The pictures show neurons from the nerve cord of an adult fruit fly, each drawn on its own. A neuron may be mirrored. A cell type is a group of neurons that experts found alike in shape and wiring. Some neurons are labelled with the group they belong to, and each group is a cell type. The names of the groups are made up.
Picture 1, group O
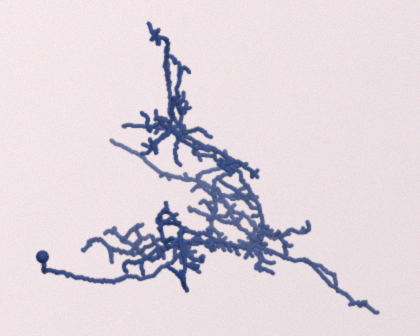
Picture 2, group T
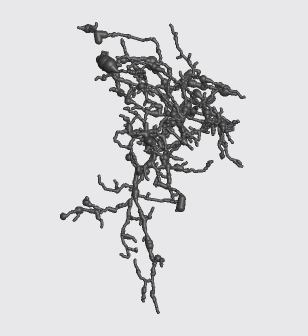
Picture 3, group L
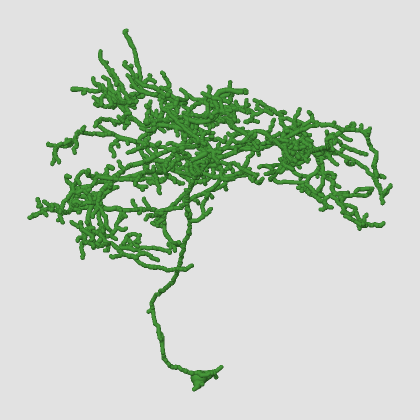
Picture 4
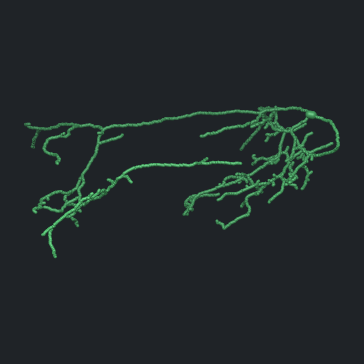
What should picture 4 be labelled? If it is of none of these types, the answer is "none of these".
none of these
